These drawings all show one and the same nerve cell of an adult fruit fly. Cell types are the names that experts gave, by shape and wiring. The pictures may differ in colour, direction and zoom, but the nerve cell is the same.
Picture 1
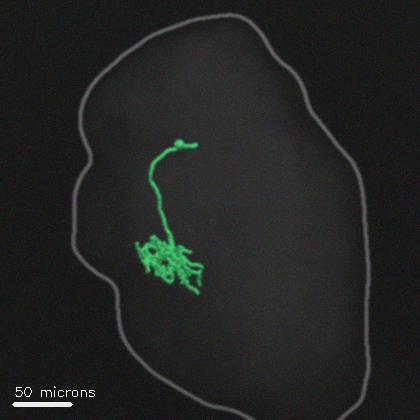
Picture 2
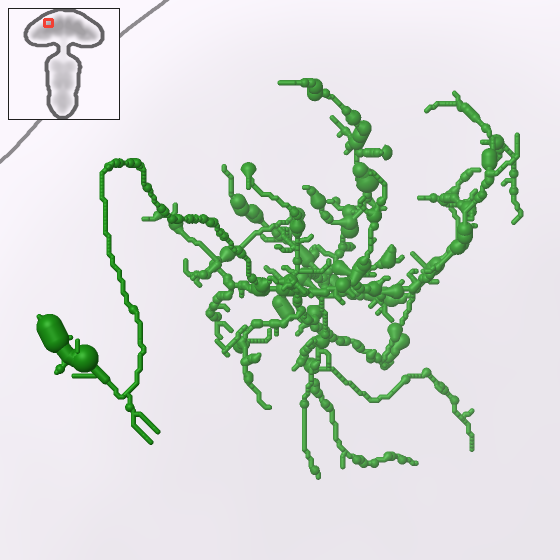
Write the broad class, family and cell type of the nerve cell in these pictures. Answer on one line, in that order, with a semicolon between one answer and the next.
central-brain intrinsic neuron; hemilineage VLPl4_anterior; CB1682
